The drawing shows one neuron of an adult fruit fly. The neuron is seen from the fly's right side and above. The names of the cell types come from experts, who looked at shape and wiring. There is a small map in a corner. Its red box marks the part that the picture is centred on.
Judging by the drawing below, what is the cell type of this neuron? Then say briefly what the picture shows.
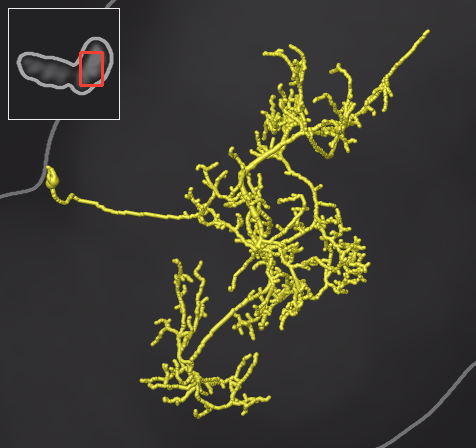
Its cell type is AVLP491. It is a central-brain intrinsic neuron. In this view it is about as wide as it is tall.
